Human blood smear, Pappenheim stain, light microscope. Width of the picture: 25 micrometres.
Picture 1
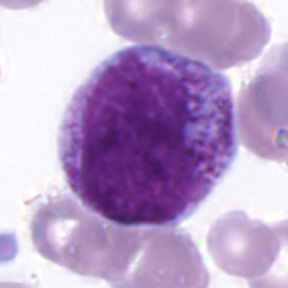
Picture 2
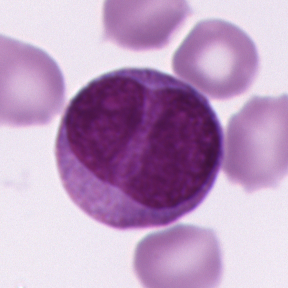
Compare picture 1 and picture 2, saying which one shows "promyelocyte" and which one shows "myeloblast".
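Picture 1 shows a promyelocyte, picture 2 a myeloblast. The promyelocyte's cytoplasm is filled with many fine purple-red granules. The myeloblast's cytoplasm, a pale lilac-grey crescent along the lower left of the cell, has a fine, dust-like granular texture.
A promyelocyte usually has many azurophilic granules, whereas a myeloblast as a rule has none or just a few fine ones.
Both cells have a smooth outline, round in the myeloblast and roughly round in the promyelocyte, and neither shows vacuoles in the cytoplasm. The promyelocyte measures about 16 micrometres across. Red cells touch it from above and below, and its picture is slightly soft in focus; around the myeloblast, red cells lie about but none overlaps it.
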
